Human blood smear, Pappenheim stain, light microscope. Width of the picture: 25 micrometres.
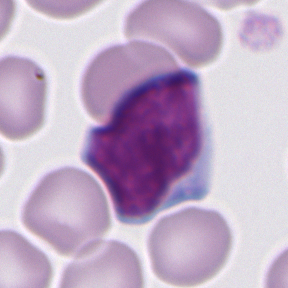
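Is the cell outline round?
No; it is irregular and angular.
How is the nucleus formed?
As a single unlobed mass filling most of the cell.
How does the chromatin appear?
Dark purple and coarsely clumped.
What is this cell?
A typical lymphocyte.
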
